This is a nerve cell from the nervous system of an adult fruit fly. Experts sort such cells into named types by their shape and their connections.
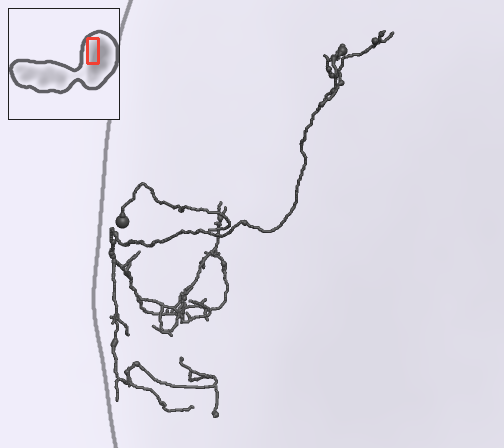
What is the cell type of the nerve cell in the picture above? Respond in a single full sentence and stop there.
This nerve cell is of the type LPT101.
